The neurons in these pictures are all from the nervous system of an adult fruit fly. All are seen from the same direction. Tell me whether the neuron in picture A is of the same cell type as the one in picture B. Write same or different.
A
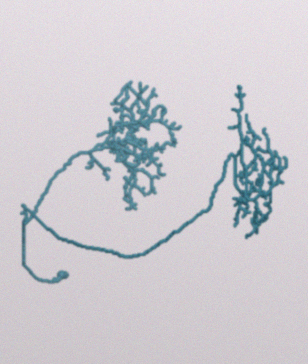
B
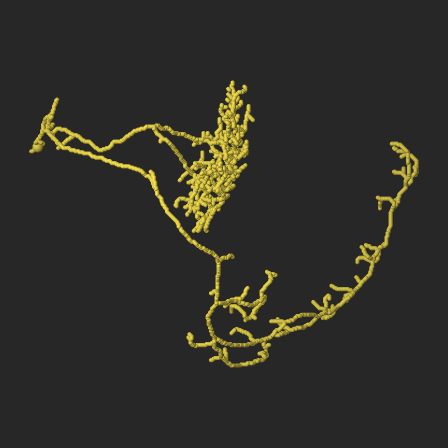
different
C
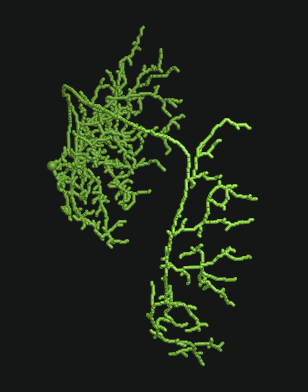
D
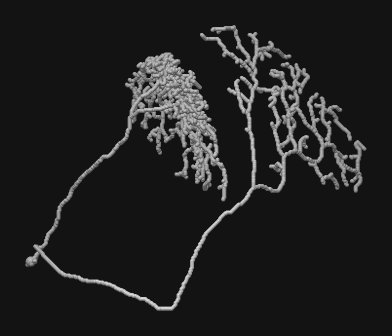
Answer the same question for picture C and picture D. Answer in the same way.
same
